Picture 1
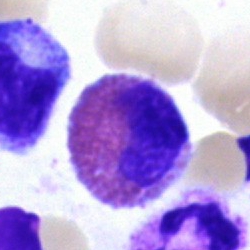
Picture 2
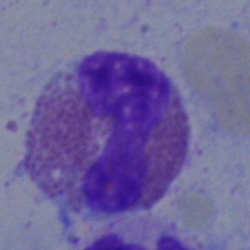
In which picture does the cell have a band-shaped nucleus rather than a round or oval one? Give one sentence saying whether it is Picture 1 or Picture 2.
Picture 2 shows a cell whose nucleus forms a curved band without separate lobes.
